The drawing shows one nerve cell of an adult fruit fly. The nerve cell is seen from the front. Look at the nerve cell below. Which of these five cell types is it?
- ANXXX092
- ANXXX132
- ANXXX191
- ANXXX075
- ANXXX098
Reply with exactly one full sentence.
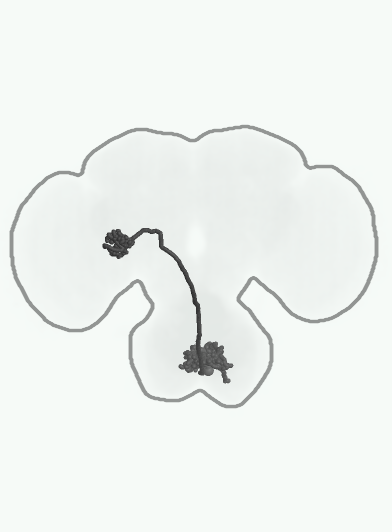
The cell type designation of this neuron is ANXXX098.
